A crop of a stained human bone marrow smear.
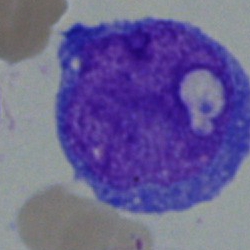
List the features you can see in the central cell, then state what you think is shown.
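Throughout the nucleus, the chromatin is purple and finely granular. A narrow rim of deep blue cytoplasm encircles the nucleus. On the right side of the cell lies a clear, rounded vacuole containing a small dark dot. A second, much smaller clear vacuole sits near the upper-left edge. It is a blast.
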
